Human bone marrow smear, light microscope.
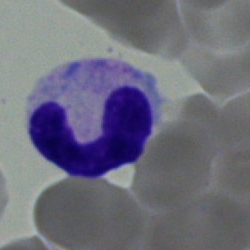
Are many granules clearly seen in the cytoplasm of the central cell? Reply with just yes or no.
Yes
